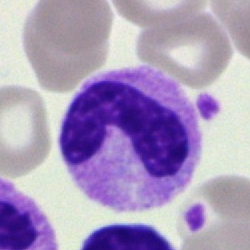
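Band neutrophil from a stained human bone marrow smear. The outline is round, and the edge stays smooth all the way around. Following the nucleus, I find a single unsegmented curved band shaped like a horseshoe, its open side facing downward. No nucleoli show in it.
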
